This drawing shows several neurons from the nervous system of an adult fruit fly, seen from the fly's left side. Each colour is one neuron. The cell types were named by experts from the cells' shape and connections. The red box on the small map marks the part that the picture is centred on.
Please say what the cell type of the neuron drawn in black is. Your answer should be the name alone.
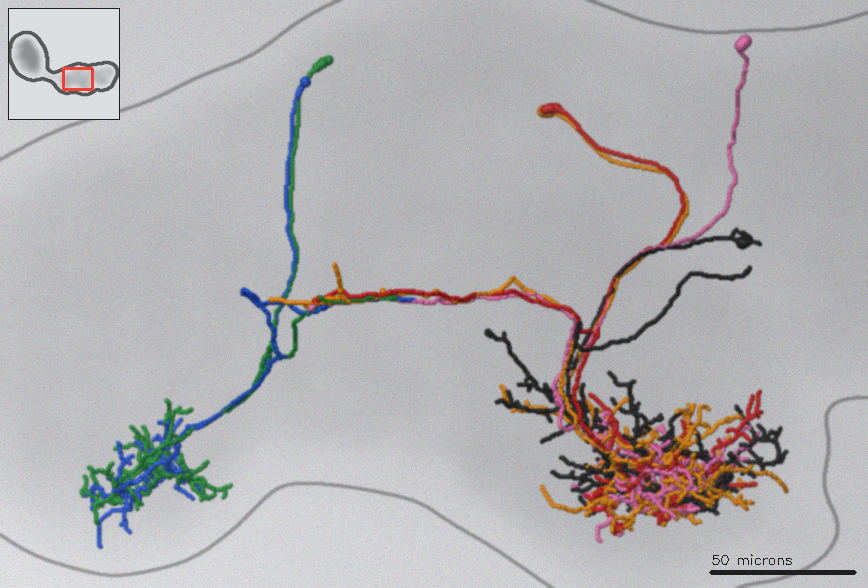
IN23B043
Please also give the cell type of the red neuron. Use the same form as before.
IN23B087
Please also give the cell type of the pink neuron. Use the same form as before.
IN23B085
